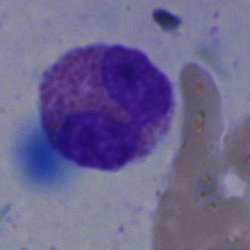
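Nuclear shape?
Two large lobes: one upper right, one along the bottom.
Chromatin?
Dense, dark purple.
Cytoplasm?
Pinkish-purple, in the upper-left part of the cell.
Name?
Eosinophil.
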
